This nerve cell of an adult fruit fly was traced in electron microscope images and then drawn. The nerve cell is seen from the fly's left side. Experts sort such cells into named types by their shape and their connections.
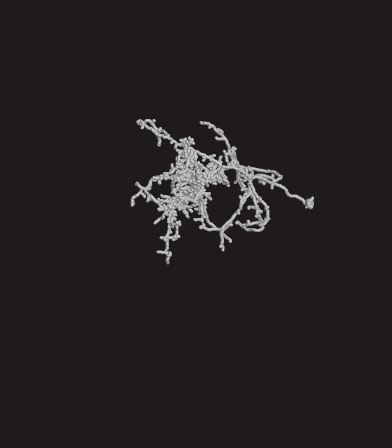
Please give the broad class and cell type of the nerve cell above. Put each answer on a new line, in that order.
central-brain intrinsic neuron
PVLP149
